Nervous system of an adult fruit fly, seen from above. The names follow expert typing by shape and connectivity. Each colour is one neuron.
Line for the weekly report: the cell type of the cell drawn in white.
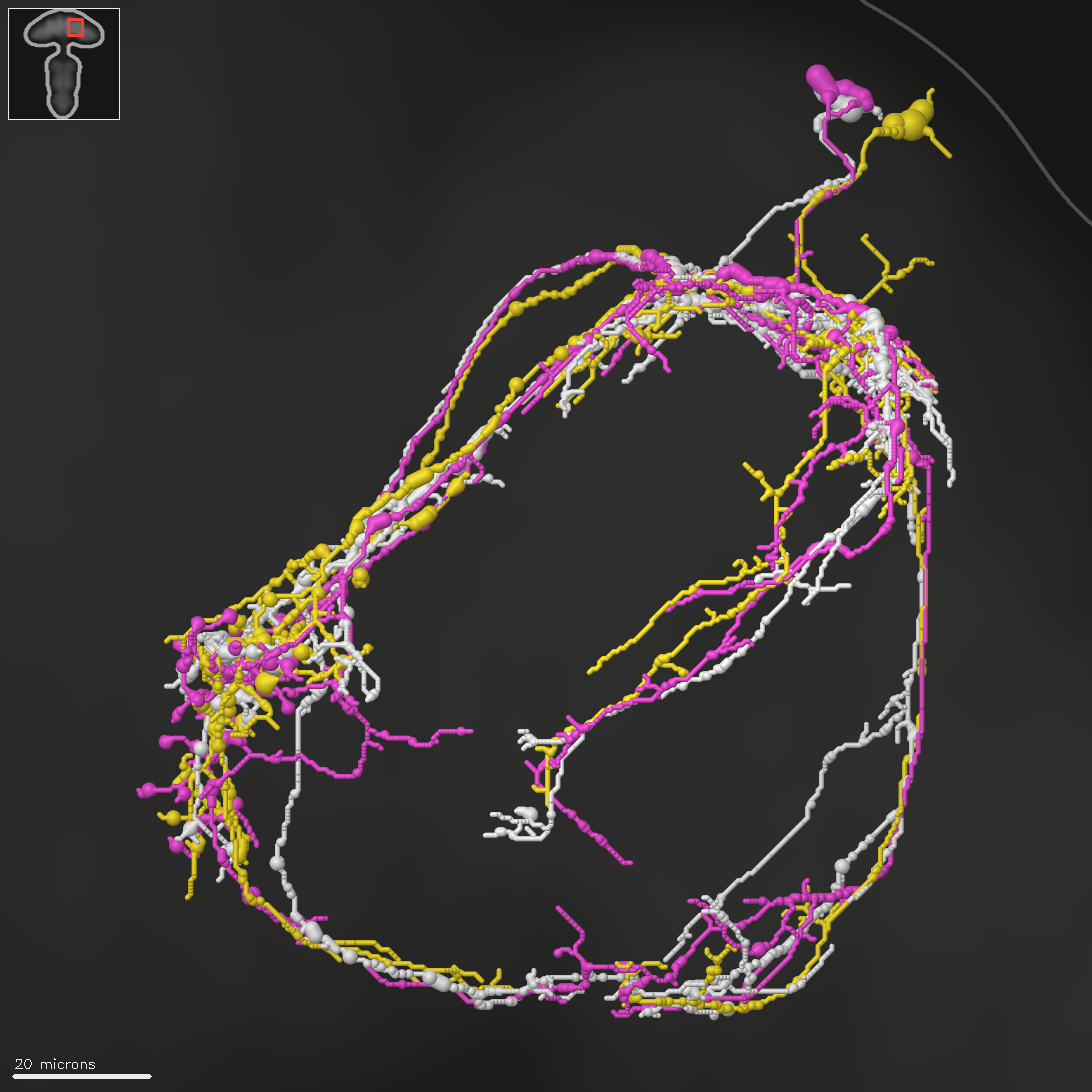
CL086_d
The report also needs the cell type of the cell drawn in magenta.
CL086_c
